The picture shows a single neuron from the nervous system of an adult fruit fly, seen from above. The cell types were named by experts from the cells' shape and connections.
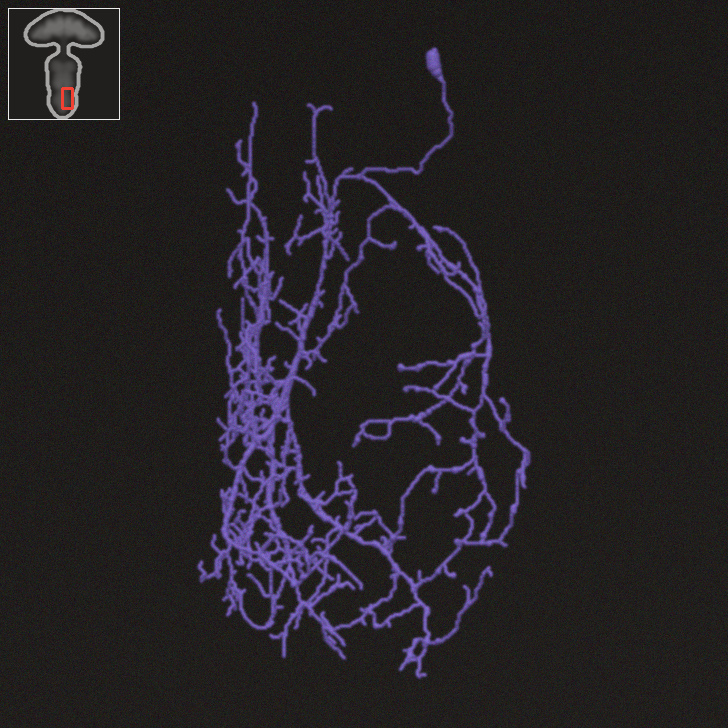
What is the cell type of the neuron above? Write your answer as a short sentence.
The cell type is IN17A028.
